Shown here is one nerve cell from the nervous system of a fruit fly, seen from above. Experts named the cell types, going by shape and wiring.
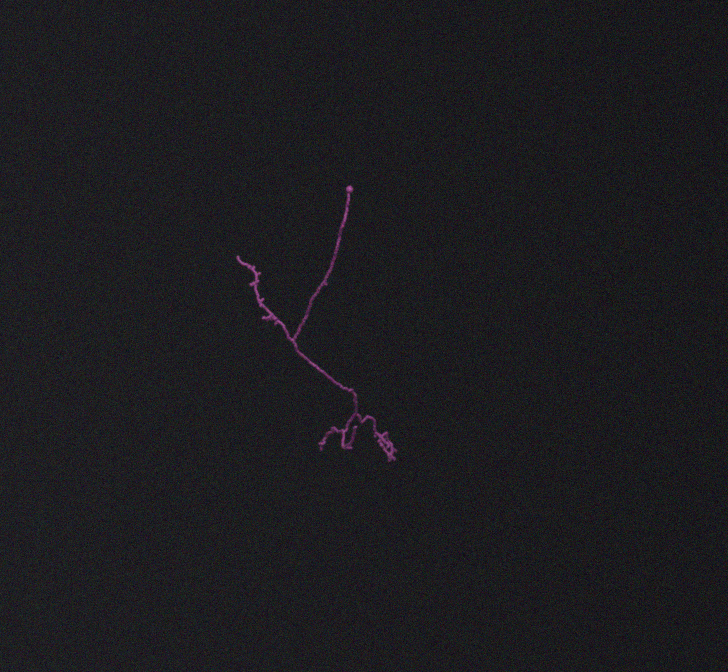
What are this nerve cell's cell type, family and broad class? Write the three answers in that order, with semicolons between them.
PS008_b; hemilineage SMPad2; central-brain intrinsic neuron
